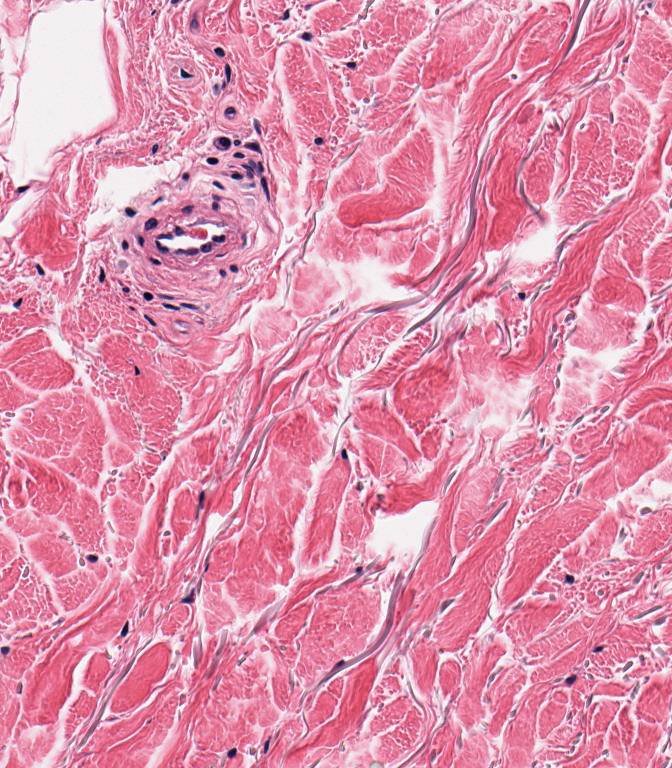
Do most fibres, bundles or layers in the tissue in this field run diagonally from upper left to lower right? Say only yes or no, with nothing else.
No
